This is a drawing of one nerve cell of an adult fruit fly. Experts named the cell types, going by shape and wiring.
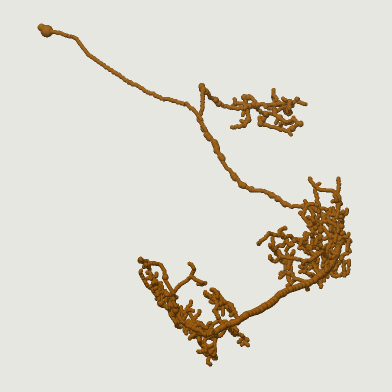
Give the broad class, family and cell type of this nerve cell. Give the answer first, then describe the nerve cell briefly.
Its broad class is visual projection neuron. The family is hemilineage VPNd1. It is of cell type LPLC2. The cell body can be seen at the upper left of the picture. The picture shows dozens of branch ends.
